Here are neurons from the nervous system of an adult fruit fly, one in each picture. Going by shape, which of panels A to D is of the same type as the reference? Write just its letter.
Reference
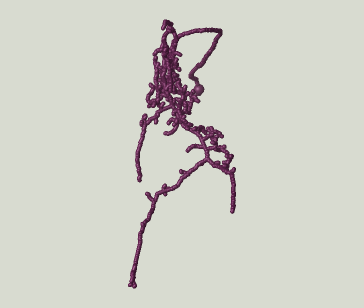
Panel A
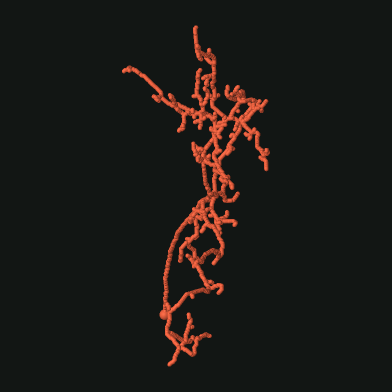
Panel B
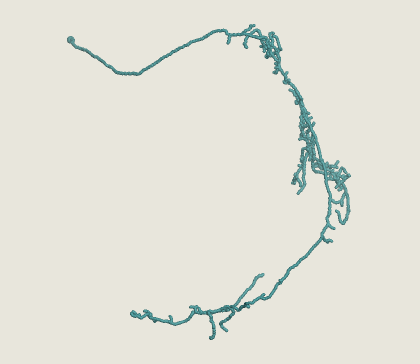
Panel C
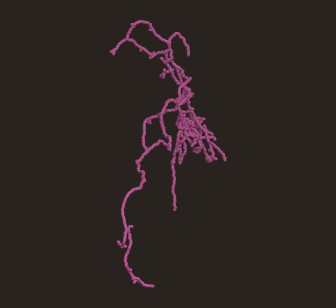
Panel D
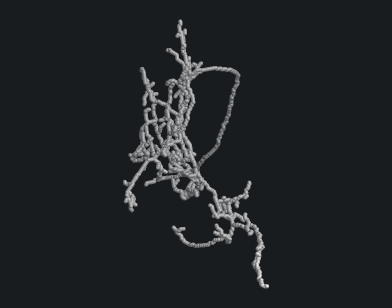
D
